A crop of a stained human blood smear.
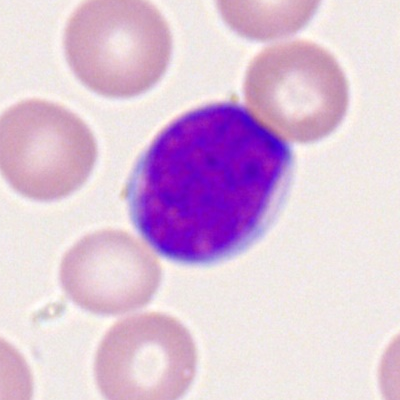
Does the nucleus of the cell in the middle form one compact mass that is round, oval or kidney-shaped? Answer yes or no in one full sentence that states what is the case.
Yes, this cell's nucleus is a single compact round, oval or kidney-shaped mass, not band-shaped.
